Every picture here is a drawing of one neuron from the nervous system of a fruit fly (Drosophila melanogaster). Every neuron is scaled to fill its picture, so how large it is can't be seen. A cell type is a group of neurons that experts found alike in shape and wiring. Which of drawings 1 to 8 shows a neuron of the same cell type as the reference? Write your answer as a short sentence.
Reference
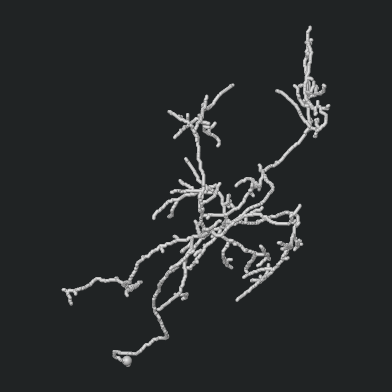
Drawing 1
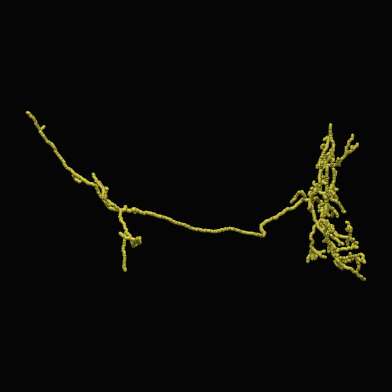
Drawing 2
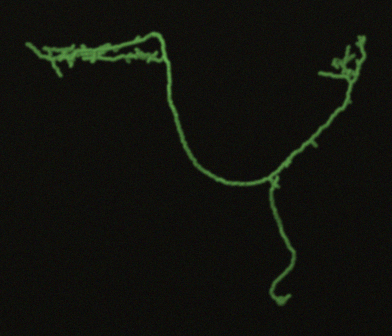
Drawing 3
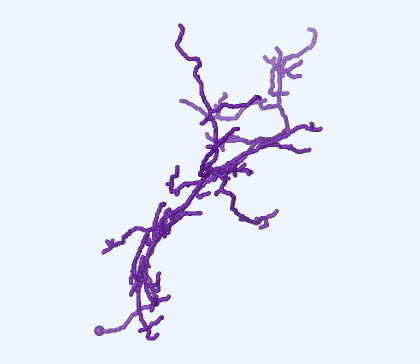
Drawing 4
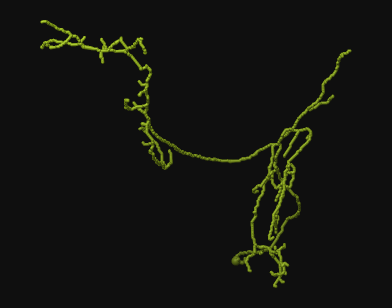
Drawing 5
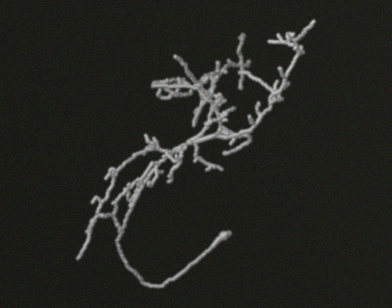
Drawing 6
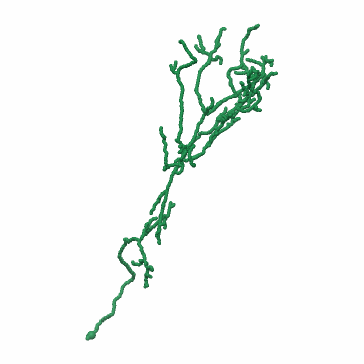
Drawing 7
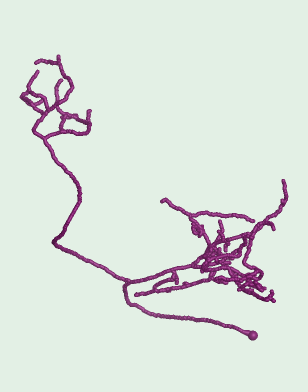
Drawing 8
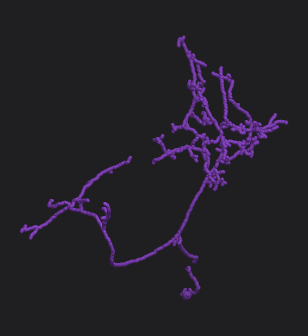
Drawing 3 shows a neuron of the same cell type.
